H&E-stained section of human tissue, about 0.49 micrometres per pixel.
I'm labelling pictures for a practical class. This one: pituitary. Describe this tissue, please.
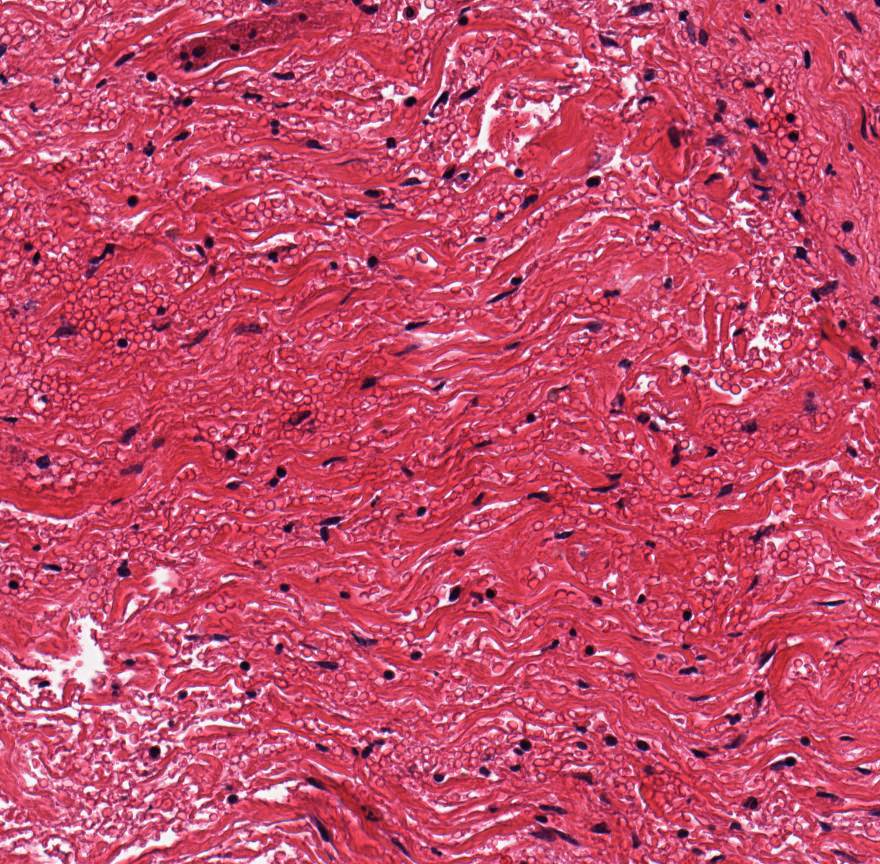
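Throughout, the field consists of wavy pink fibre bundles. Red blood cells are very numerous, packed loose in the spaces between the fibres rather than within vessel walls. Nuclei are small, dark and oval to spindle-shaped, spread thinly and fairly evenly. No glands or tubules are present.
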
